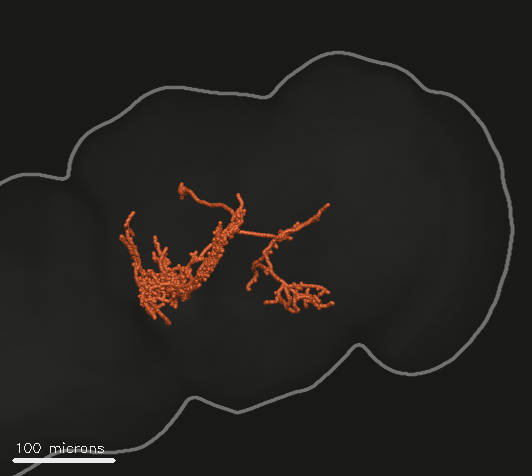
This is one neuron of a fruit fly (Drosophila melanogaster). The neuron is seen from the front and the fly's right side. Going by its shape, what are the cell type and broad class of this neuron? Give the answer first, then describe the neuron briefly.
Its cell type is LAL156_a. Its broad class is central-brain intrinsic neuron. From left to right in the picture it spans about 200 microns. In this view it is wider than it is tall.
